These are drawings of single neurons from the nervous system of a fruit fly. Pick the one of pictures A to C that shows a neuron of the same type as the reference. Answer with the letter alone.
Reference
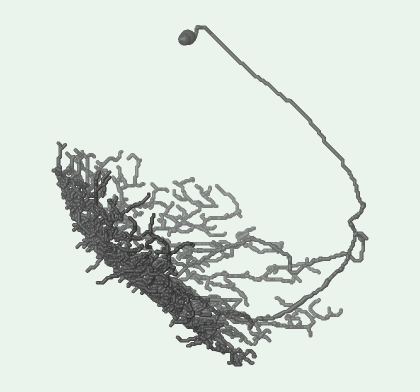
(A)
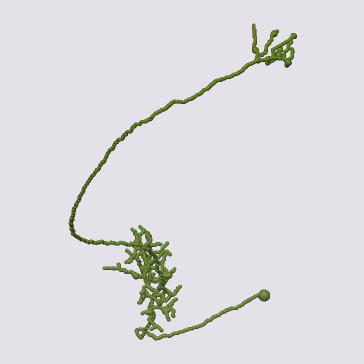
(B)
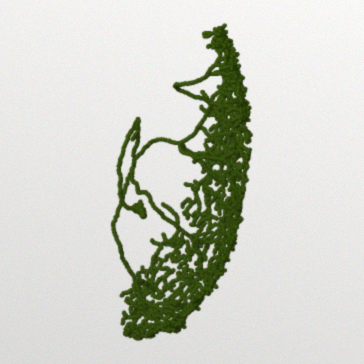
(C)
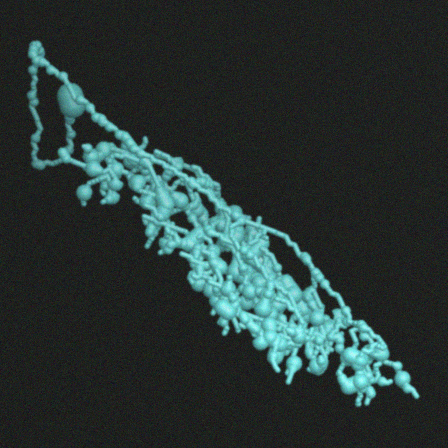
B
